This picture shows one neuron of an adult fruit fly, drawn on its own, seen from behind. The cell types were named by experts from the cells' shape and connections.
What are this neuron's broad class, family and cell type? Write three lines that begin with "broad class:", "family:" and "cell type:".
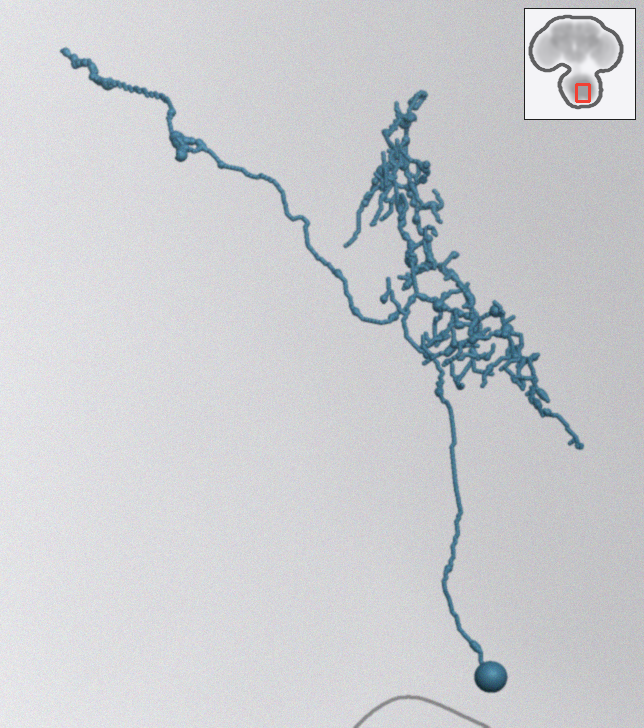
broad class: nerve-cord intrinsic neuron
family: hemilineage 10B
cell type: IN10B057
